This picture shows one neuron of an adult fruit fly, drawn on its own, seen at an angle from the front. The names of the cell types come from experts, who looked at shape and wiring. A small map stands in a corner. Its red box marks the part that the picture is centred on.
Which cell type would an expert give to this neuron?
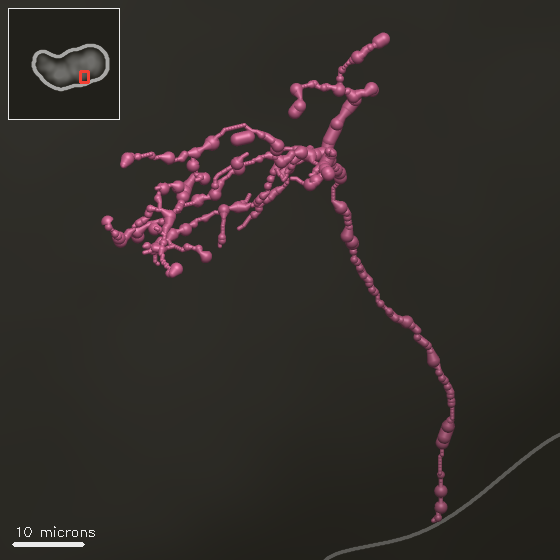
LB1c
